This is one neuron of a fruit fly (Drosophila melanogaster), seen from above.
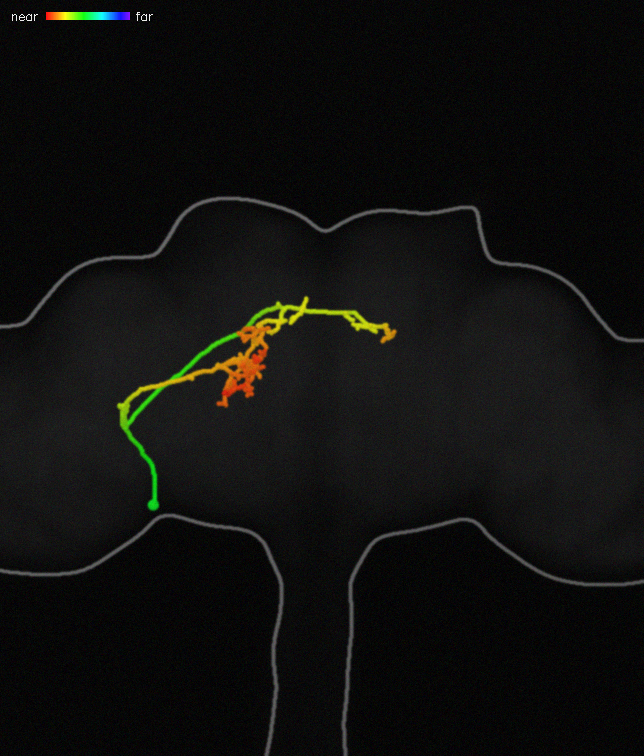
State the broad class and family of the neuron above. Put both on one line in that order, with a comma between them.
central-brain intrinsic neuron, hemilineage VLPl&p1_posterior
